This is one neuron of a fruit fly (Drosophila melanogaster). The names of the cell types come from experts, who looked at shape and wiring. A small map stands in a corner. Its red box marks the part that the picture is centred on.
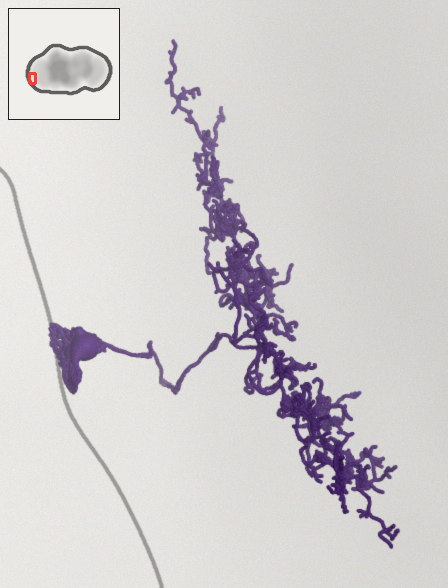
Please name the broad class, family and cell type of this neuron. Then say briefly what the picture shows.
Its broad class is optic-lobe intrinsic neuron. Its family is Dm. It is of cell type Dm12. Its cell body lies on the left of the picture. The picture shows dozens of branch ends.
